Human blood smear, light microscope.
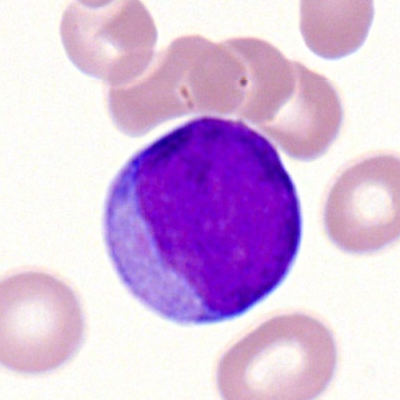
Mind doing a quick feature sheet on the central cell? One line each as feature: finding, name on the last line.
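Cytoplasm placement: a crescent on the left side, it seems
Cytoplasm colour: pale bluish-lilac
Coarse granules: none that I can find
Vacuoles: none seen in the cytoplasm either
So, name: myeloblast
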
